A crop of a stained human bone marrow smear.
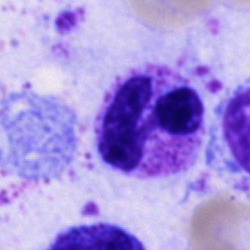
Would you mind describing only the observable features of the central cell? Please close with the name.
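First, the outline is roughly round. Second, the nucleus is split into two lobes, the left one larger than the right. Third, no nucleoli are visible in the nucleus. Last, the name: segmented neutrophil.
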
